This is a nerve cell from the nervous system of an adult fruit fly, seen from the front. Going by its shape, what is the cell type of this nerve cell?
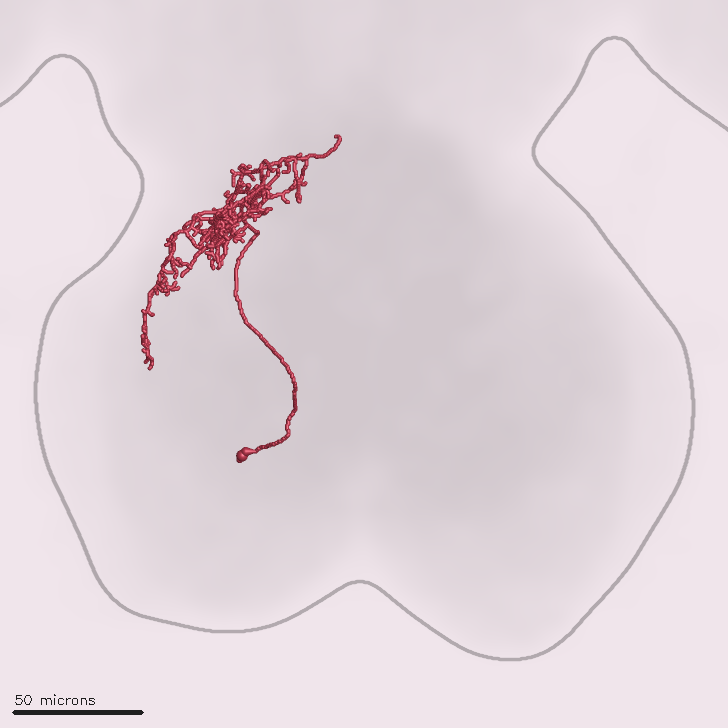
IN03B056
